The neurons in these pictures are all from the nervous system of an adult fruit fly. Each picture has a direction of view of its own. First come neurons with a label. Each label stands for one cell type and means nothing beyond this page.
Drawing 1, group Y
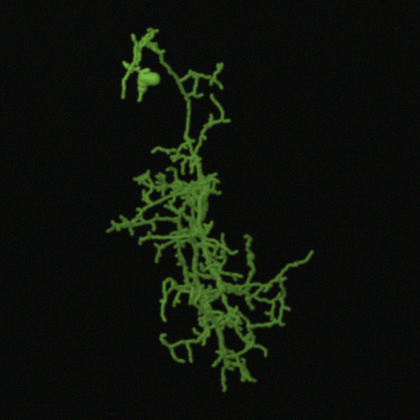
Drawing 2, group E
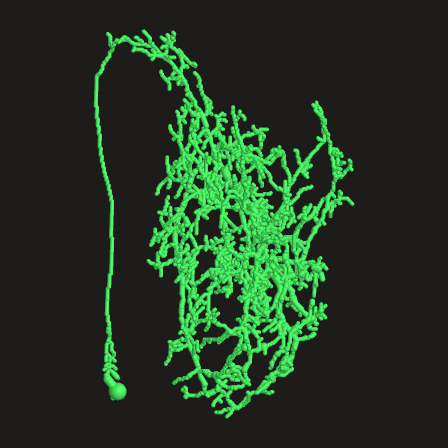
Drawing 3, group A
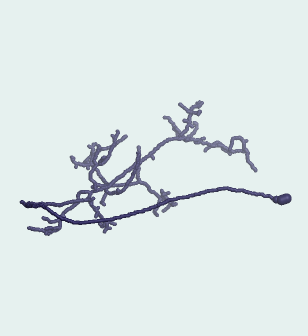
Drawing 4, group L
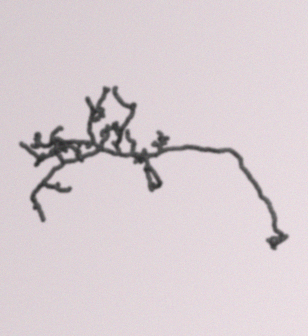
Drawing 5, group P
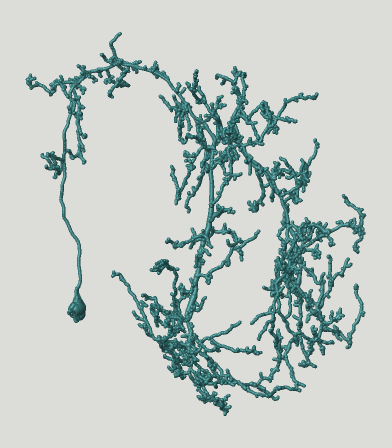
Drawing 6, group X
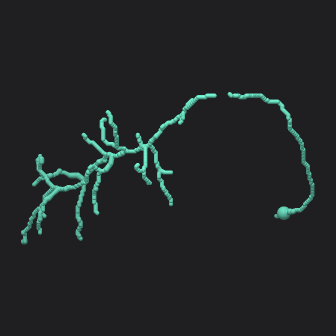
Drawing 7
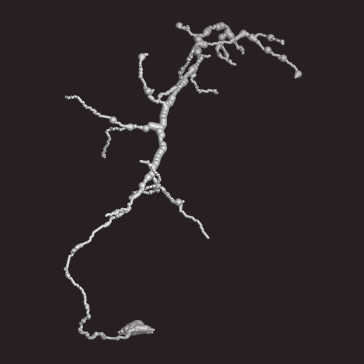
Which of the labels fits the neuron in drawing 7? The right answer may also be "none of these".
group X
